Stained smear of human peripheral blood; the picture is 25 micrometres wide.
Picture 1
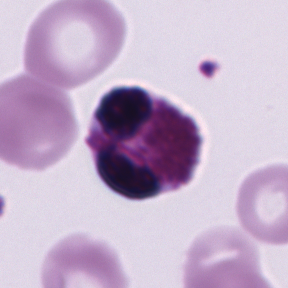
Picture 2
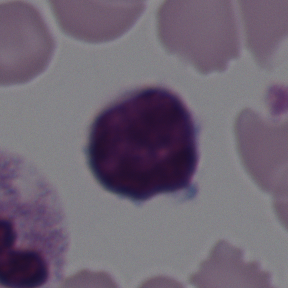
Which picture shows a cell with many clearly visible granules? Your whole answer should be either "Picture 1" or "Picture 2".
Picture 1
